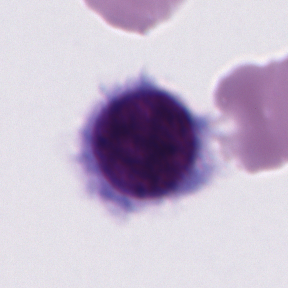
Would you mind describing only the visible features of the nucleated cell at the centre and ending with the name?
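Dense, dark purple chromatin stains the nucleus. Only a narrow rim of pale blue cytoplasm surrounds it. Fine hair-like projections extend from most of the cell margin. The cell is a hairy cell.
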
